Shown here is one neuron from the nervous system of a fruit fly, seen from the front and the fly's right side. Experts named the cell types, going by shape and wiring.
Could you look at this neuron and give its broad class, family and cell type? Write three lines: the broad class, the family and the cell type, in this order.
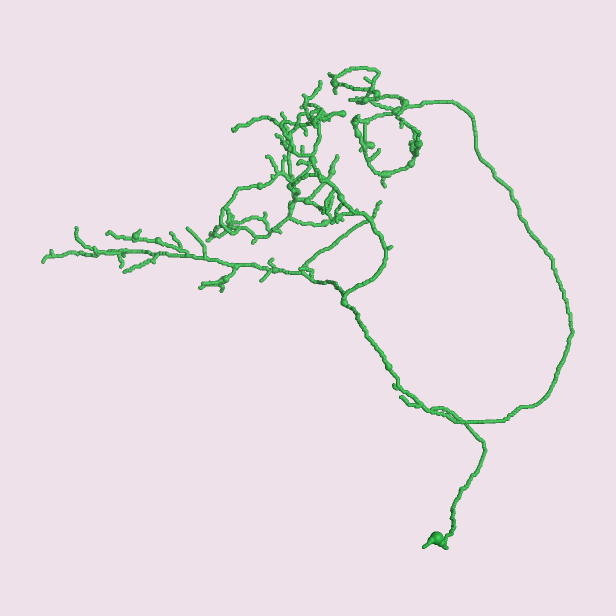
central-brain intrinsic neuron
hemilineage CREl1
SLP241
